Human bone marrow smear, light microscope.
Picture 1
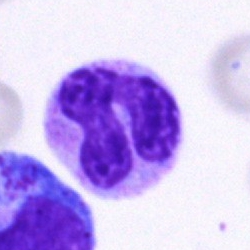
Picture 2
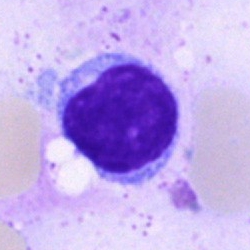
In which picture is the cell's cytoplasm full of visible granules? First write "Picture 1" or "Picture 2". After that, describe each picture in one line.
Picture 1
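In picture 1: Fine pinkish granules speckle the cytoplasm.
In picture 2: The cytoplasm shows no visible granules.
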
